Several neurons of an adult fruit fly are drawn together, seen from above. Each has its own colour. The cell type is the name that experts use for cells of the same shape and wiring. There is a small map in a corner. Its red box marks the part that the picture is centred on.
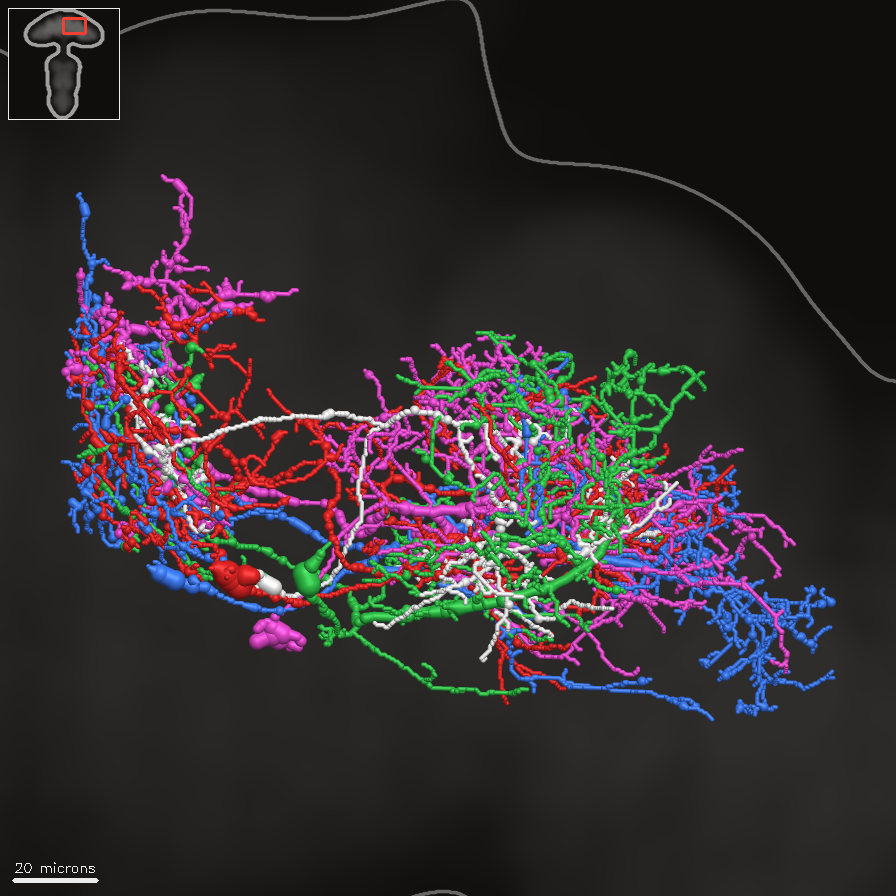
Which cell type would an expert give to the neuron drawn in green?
SLP411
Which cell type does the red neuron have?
SLP389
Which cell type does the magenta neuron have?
SMP549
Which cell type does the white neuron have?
SLP429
